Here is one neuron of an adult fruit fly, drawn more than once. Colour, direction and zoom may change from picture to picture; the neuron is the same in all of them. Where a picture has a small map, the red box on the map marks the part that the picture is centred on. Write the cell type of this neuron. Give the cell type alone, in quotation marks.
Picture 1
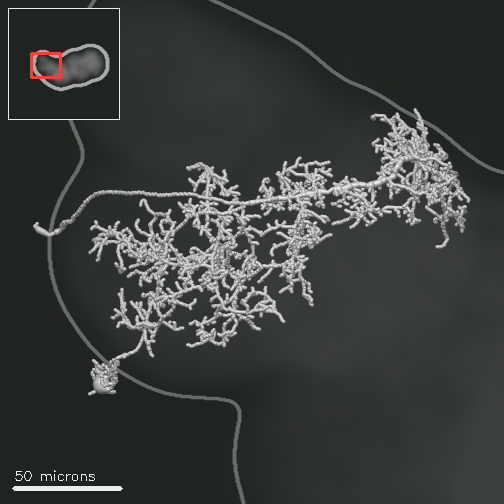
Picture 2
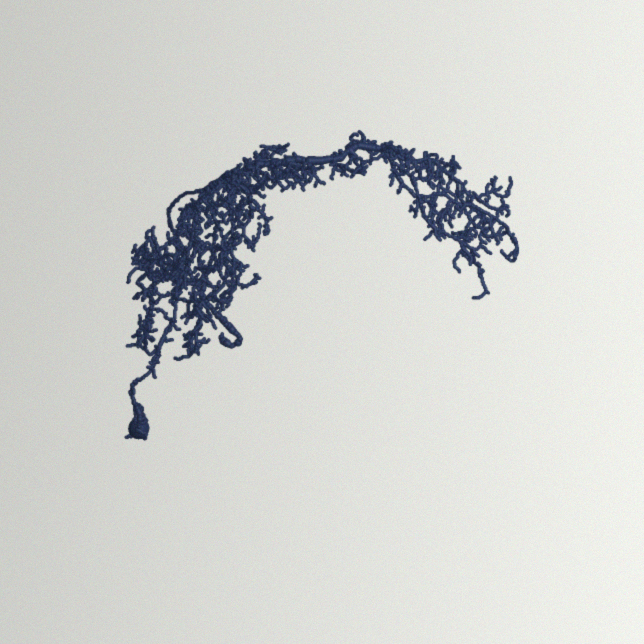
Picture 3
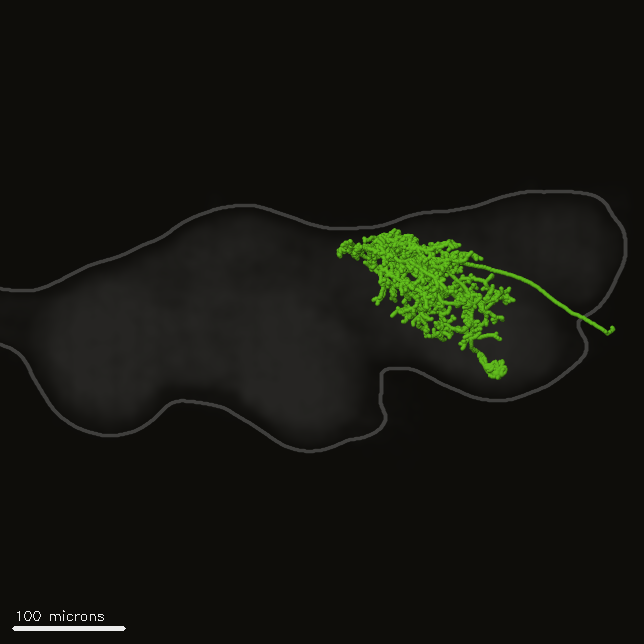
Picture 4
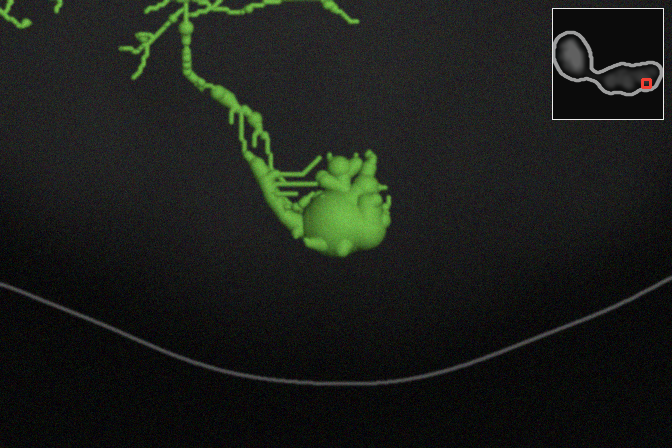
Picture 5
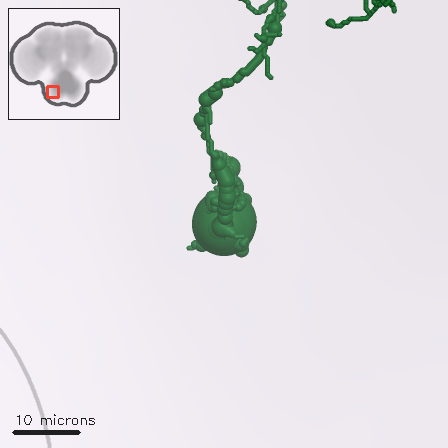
"MNhl59"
